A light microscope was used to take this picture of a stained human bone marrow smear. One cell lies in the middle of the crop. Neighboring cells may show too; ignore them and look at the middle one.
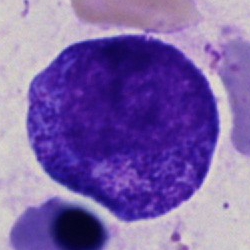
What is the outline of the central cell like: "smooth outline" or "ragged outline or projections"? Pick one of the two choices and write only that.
Smooth outline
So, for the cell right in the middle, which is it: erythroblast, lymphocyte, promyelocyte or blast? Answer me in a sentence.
Framed in the middle of the crop is a promyelocyte.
